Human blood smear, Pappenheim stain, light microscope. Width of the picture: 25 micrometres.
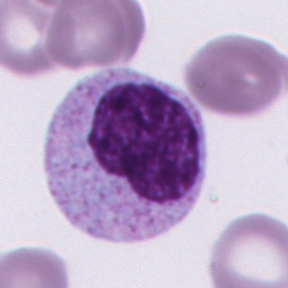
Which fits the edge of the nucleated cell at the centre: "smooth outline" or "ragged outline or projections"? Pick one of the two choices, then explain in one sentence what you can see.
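Smooth outline. The cell outline is round and smooth.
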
